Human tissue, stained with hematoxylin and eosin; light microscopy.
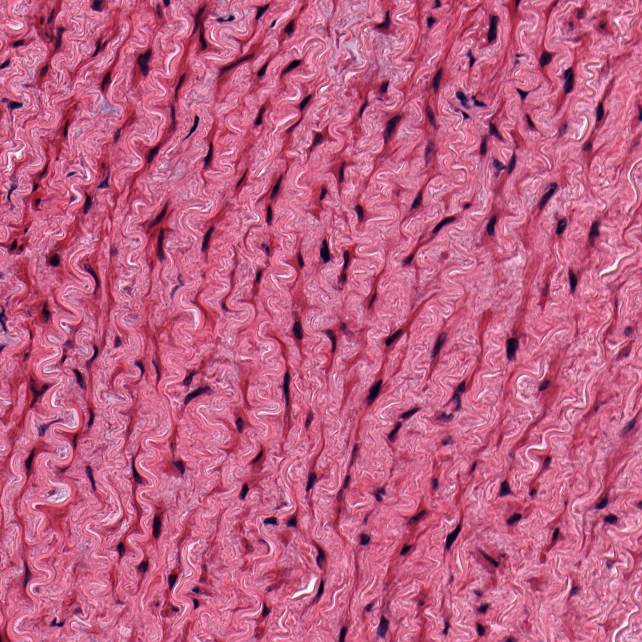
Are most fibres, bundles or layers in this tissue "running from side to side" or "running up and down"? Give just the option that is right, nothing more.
Running up and down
